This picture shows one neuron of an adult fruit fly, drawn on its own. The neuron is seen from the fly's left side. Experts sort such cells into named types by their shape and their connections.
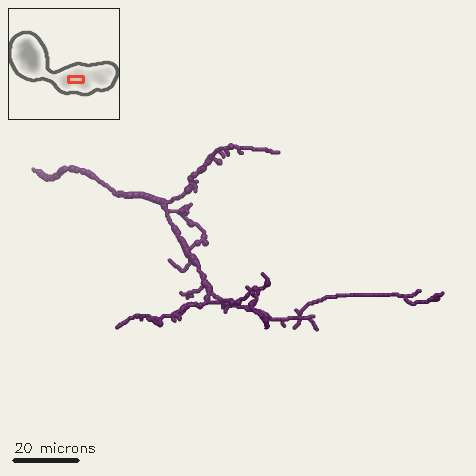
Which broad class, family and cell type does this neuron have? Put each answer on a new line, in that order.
sensory neuron entering the nerve cord
class mechanosensory proprioceptive
SNpp62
